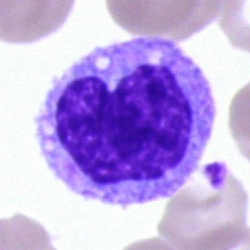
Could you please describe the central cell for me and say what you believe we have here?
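First, the nucleus: a single notch in its upper edge. Second, the chromatin: clumped, with paler patches between darker areas. Third, the cytoplasm: a pale lilac-blue rim surrounding the nucleus on all sides. Last, the name: monocyte.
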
